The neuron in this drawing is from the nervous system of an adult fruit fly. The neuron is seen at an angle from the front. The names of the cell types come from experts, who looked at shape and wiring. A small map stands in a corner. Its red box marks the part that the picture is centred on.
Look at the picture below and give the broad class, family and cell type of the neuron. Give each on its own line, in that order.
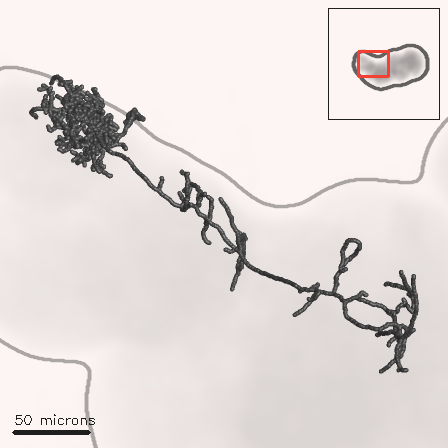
nerve-cord intrinsic neuron
hemilineage 12A
IN12A025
